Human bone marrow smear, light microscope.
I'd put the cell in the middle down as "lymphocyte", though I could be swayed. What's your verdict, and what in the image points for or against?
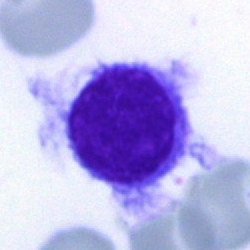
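Not a lymphocyte, I'd say: this one is a hairy cell. What settles it is the margin, where the cytoplasm ends in ragged, frayed projections around the cell.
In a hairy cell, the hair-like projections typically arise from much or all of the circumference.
The cytoplasm itself is a pale greyish lilac, with no vacuoles. The chromatin is dense and deep purple, faintly mottled. No nucleolus can be seen.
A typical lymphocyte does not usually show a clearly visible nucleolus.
So that point on its own wouldn't rule lymphocyte out; it's the projections that speak for hairy cell.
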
